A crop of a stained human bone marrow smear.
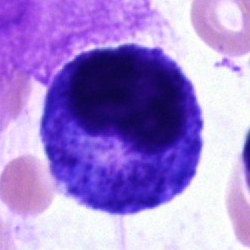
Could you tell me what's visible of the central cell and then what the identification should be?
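A round outline frames this cell. Below the nucleus, the cytoplasm stains deep blue. Coarse dark blue-purple granules are scattered through the cytoplasm, and no clear vacuoles are seen. The cell is a promyelocyte.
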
